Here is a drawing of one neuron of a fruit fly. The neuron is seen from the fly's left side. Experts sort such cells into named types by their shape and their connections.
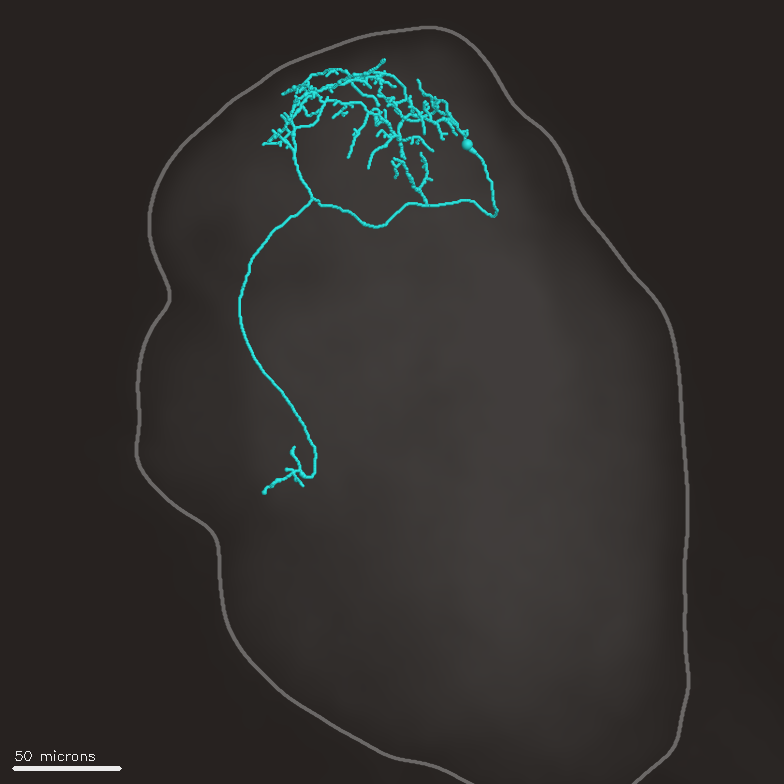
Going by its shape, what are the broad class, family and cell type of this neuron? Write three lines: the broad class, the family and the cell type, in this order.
central-brain intrinsic neuron
hemilineage SMPpv1
SMP700m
